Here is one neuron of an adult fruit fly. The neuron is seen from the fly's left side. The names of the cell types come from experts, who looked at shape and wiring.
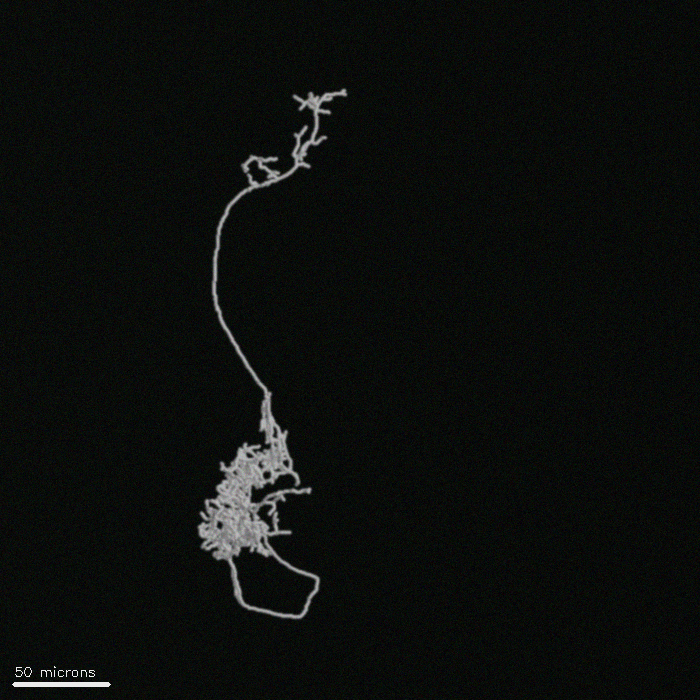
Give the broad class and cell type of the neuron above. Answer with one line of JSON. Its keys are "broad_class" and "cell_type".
{"broad_class": "central-brain intrinsic neuron", "cell_type": "GNG550"}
